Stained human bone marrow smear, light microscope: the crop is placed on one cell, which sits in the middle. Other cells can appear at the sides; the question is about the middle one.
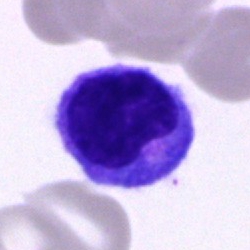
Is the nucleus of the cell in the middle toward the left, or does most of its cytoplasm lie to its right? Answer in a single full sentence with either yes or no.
Yes, on the left side of the cell lies its nucleus.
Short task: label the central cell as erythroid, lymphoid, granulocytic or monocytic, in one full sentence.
The lineage of the central cell is the monocytic lineage.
